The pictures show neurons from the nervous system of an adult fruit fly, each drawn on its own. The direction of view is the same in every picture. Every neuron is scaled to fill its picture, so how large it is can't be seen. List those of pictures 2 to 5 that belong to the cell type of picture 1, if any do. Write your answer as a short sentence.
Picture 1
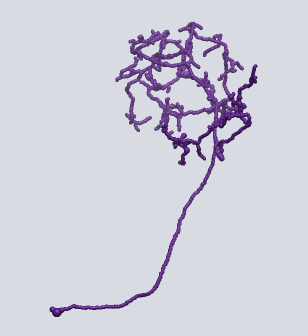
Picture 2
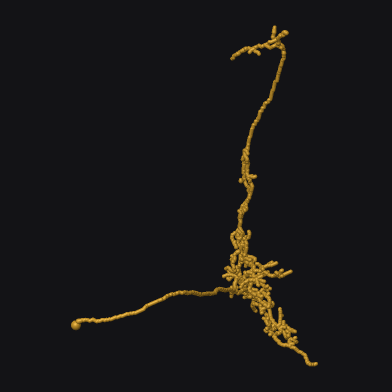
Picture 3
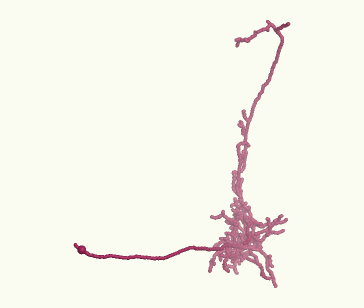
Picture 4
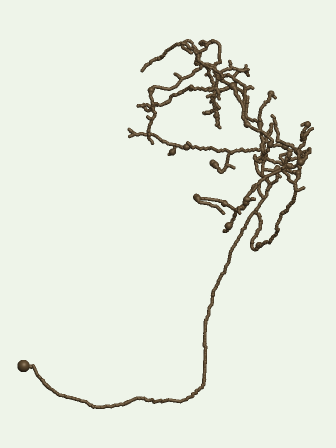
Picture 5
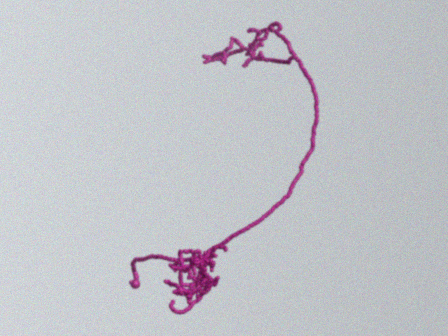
Picture 4 is of the same cell type.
